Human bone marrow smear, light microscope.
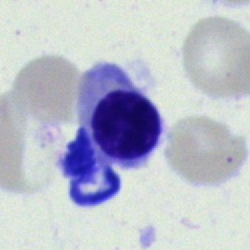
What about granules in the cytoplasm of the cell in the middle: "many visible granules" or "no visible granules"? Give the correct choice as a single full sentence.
In the cytoplasm of this cell, no granules are visible.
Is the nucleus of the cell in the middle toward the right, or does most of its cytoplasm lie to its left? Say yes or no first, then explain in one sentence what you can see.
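Yes. The pale blue cytoplasm lies mostly above and to the left of the nucleus.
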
